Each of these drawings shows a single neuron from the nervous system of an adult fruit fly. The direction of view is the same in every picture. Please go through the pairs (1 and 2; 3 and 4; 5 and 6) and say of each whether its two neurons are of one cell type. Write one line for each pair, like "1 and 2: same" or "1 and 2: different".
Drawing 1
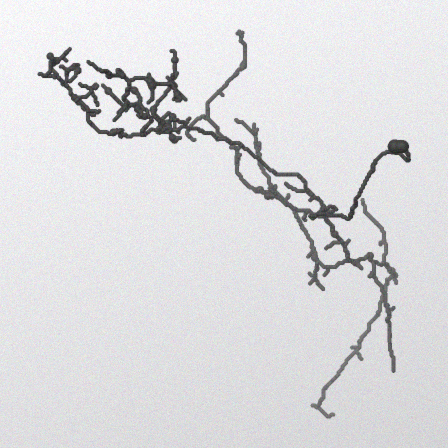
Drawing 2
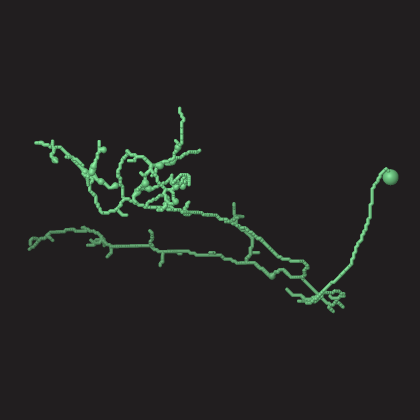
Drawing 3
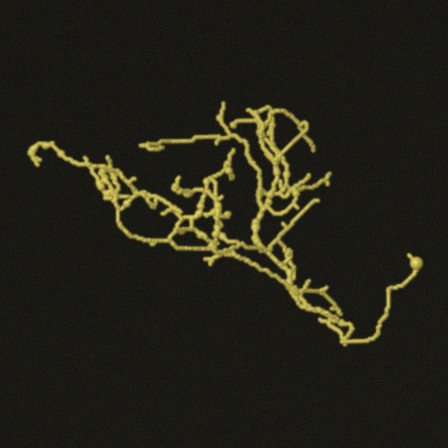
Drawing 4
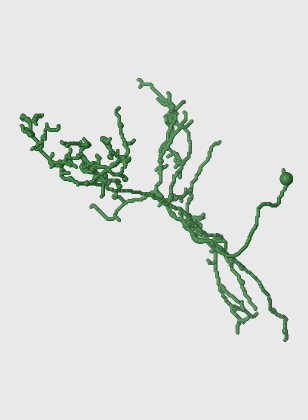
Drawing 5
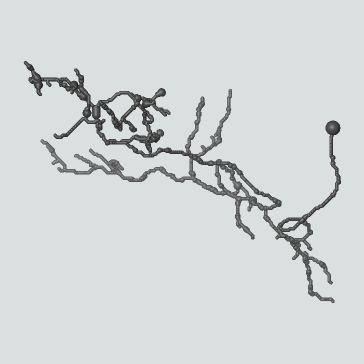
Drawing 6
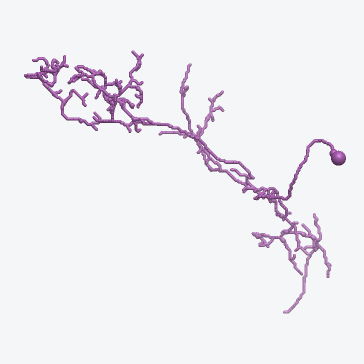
1 and 2: different
3 and 4: same
5 and 6: different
